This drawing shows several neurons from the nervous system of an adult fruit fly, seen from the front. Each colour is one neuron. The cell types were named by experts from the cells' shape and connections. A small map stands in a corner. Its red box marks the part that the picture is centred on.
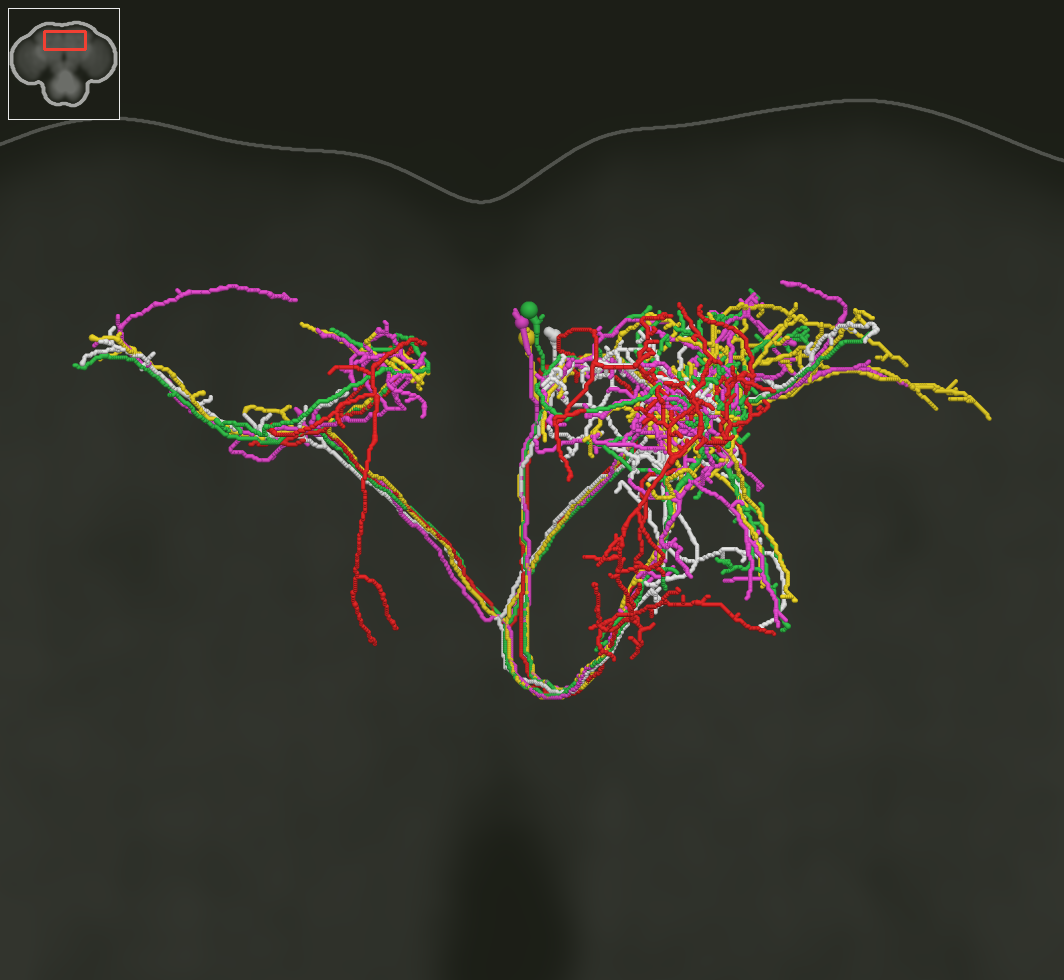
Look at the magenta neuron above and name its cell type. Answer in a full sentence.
The cell type is CB2706.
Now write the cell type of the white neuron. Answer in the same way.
The cell type is CRE095.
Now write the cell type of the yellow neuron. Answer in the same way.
The cell type is CRE089.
